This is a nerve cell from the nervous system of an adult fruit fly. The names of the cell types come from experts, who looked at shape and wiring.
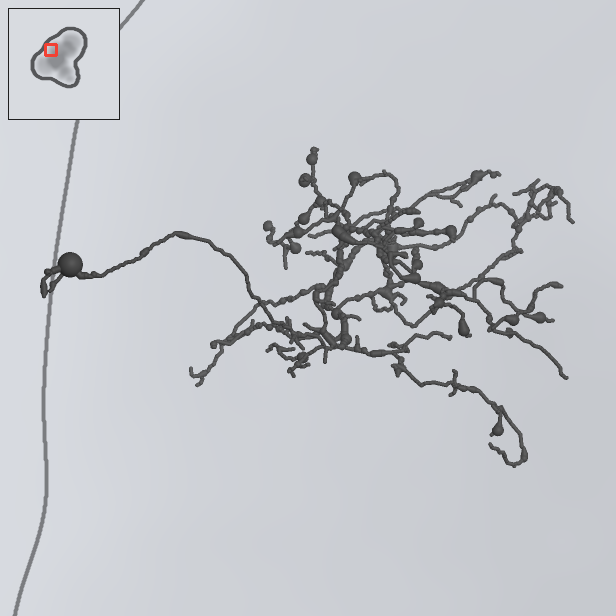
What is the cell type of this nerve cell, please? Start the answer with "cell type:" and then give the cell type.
cell type: GNG279_b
